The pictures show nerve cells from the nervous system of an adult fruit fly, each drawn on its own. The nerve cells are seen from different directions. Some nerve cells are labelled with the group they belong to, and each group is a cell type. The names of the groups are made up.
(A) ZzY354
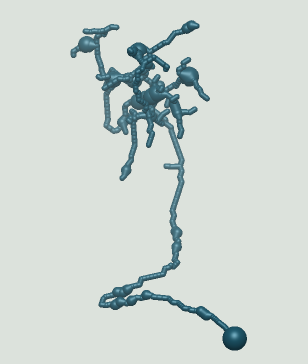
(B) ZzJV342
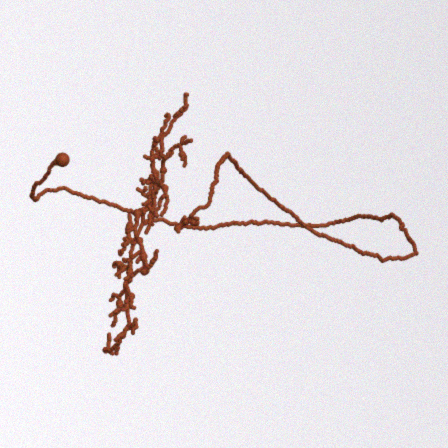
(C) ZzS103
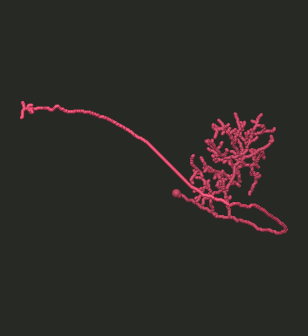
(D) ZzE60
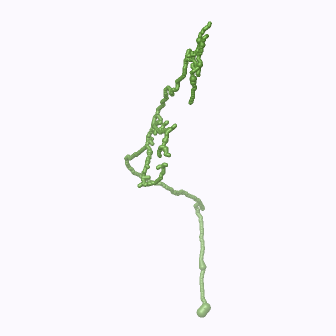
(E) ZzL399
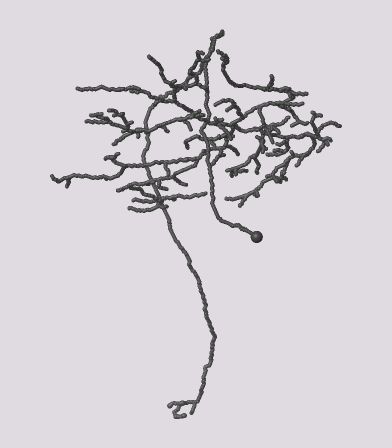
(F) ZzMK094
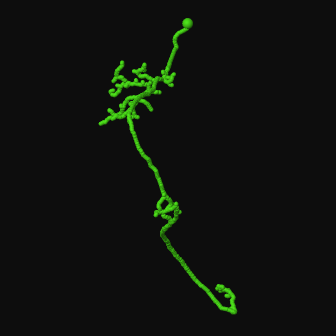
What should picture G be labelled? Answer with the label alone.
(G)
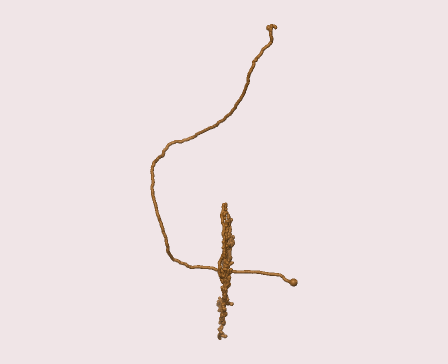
ZzL399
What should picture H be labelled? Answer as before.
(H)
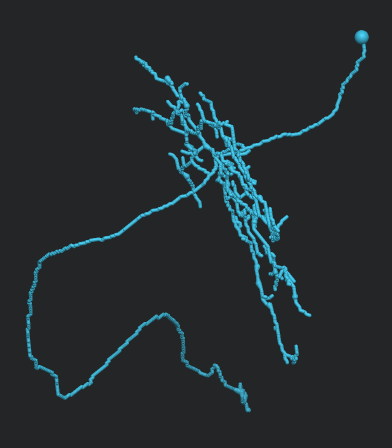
ZzL399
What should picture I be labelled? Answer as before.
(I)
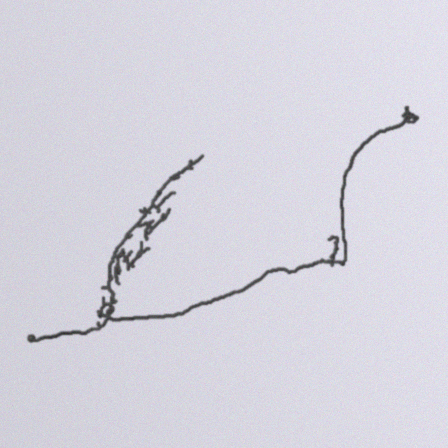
ZzMK094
